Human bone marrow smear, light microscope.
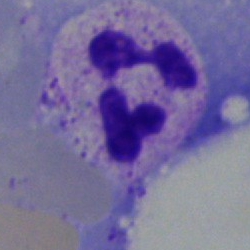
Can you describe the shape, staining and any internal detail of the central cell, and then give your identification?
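In the nucleus the chromatin is dark purple and densely clumped, and no nucleoli are visible. The cell outline is roughly round. The cell is a segmented neutrophil.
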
